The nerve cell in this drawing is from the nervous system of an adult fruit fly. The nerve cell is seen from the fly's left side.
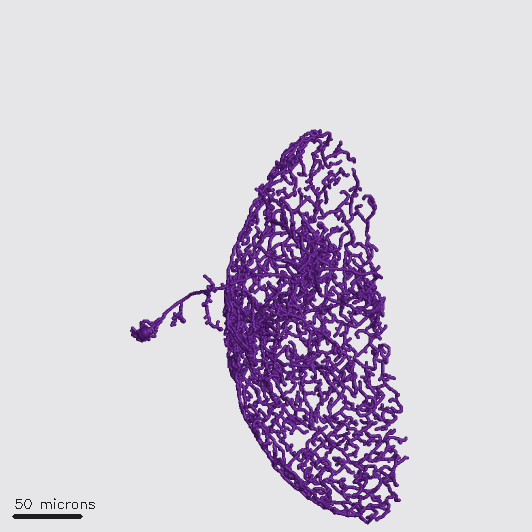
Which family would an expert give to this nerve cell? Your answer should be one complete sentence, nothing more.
To family OA belongs this nerve cell.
